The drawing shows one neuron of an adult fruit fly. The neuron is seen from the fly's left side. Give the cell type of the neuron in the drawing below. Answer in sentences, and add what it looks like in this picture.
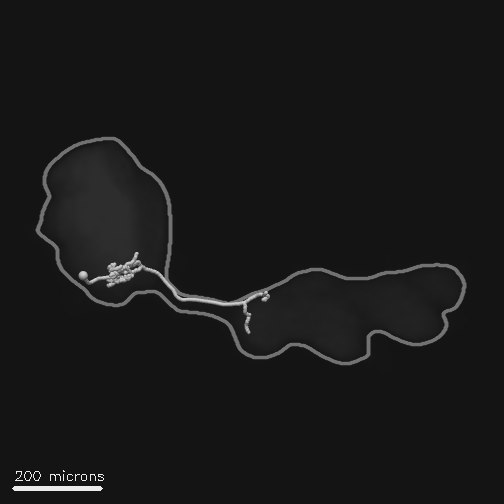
Its cell type is DNg12_b. This is a descending neuron. The cell body can be seen on the left of the picture. From left to right in the picture it spans about 450 microns.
